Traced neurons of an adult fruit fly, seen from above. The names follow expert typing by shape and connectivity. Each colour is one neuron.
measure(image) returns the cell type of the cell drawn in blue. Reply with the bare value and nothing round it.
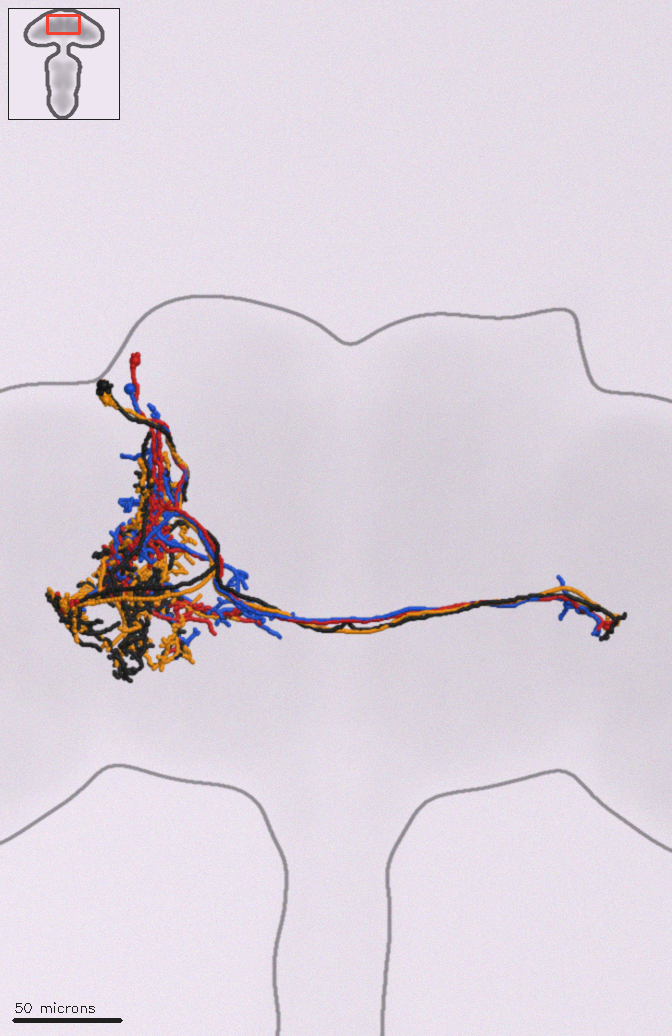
CB3692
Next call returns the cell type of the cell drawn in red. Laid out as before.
CB1702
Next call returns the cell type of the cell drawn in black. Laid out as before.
CB3710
